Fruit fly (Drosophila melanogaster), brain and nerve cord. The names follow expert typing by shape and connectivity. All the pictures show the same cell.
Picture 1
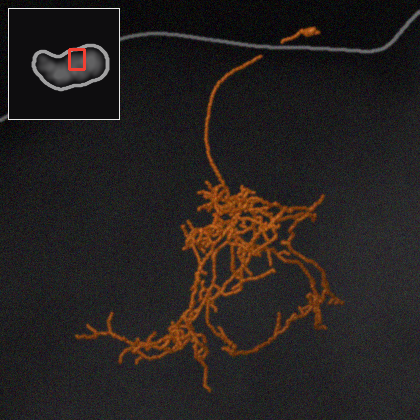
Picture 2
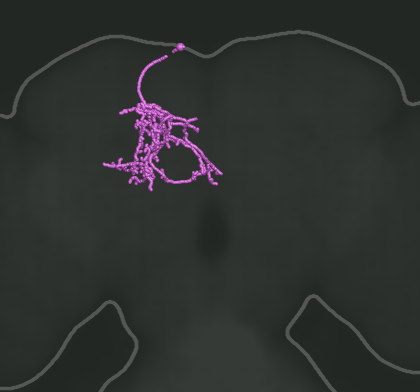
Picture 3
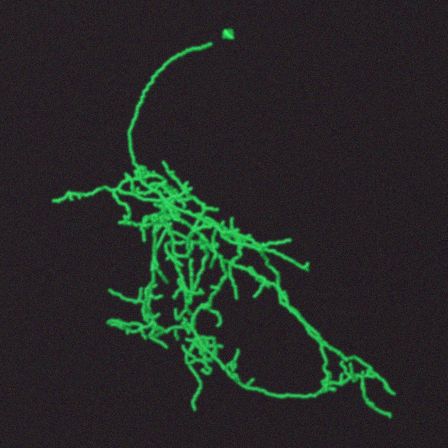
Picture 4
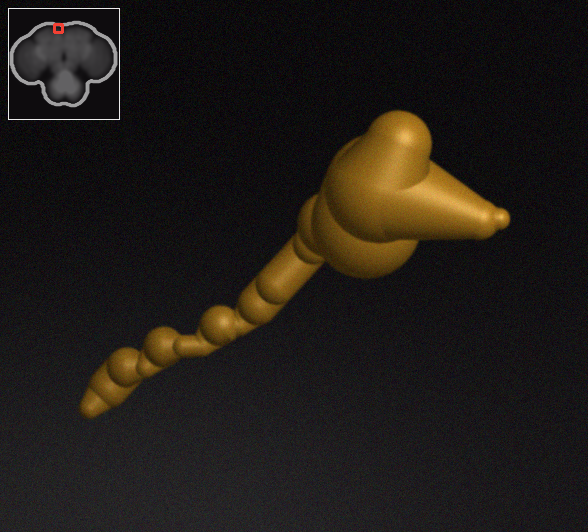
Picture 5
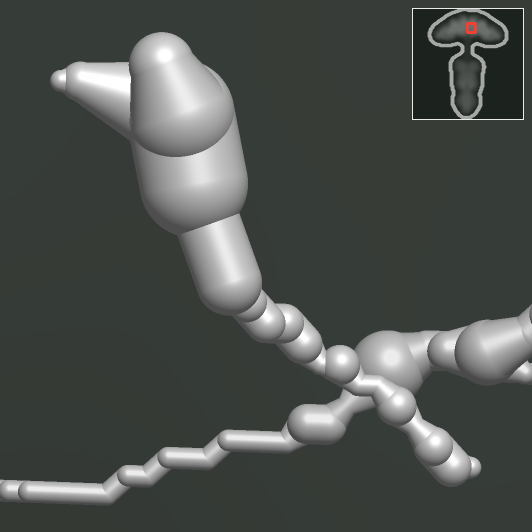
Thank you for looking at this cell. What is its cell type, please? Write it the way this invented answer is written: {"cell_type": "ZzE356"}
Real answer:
{"cell_type": "CL184"}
